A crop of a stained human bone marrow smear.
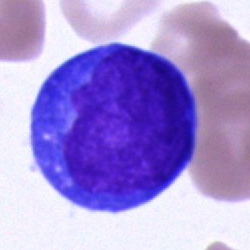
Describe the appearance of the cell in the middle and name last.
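The outline is round, its edge mostly smooth. The nucleus fills most of the cell and sits toward the right. Cytoplasm forms a crescent, widest on the left side. At the lower left, a few tiny pale dots lie in the cytoplasm. This cell is a blast.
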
